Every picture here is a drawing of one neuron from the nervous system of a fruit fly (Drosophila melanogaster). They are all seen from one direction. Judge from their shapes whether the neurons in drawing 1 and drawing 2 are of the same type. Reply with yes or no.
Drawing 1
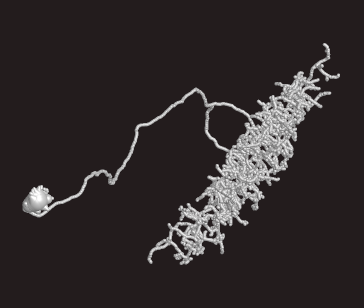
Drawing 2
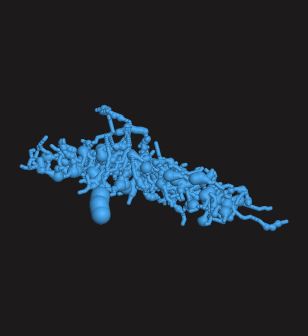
yes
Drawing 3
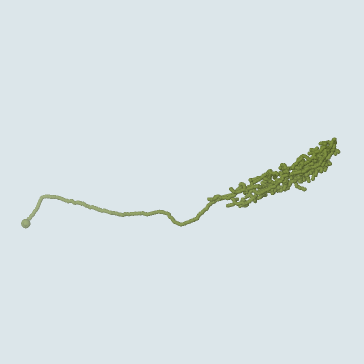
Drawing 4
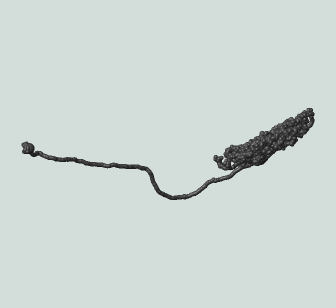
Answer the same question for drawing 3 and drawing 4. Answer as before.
yes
